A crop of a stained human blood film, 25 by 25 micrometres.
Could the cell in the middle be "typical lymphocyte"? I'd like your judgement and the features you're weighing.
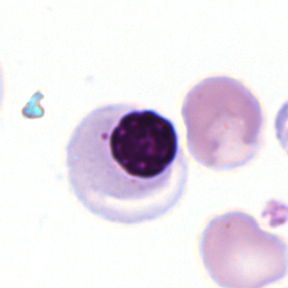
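Cytoplasm pale greyish-lilac, close in tone to the neighbouring red cells, without scattered granules. Nucleus round, about 6 micrometres across, its chromatin very dark and dense in coarse clumps. Verdict: normoblast, not typical lymphocyte.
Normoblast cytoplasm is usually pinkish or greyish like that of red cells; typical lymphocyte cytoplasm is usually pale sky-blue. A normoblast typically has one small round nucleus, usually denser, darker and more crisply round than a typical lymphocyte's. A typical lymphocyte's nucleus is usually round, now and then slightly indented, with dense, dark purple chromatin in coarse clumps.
Round nuclear shape and coarse chromatin clumps therefore fit both names. No nucleoli seen. Cytoplasm abundant, covering a much larger area than the nucleus; outline smooth and round.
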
